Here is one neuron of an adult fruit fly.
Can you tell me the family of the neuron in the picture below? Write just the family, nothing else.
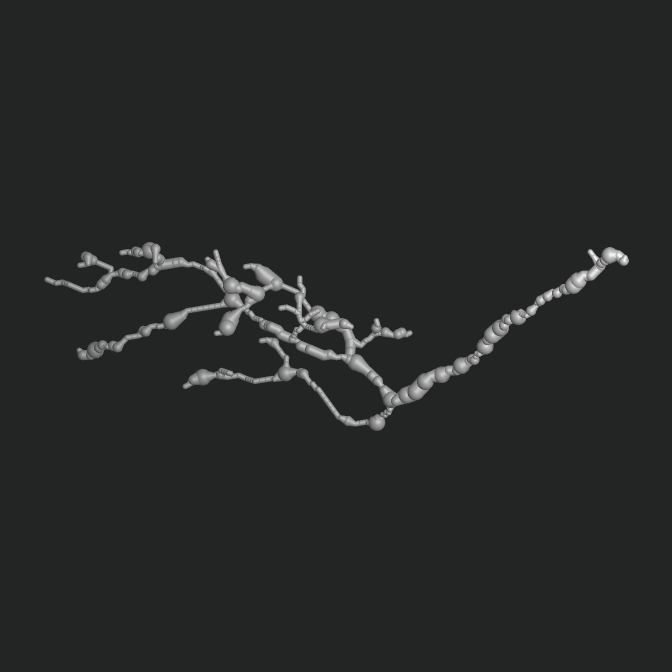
class mechanosensory tactile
